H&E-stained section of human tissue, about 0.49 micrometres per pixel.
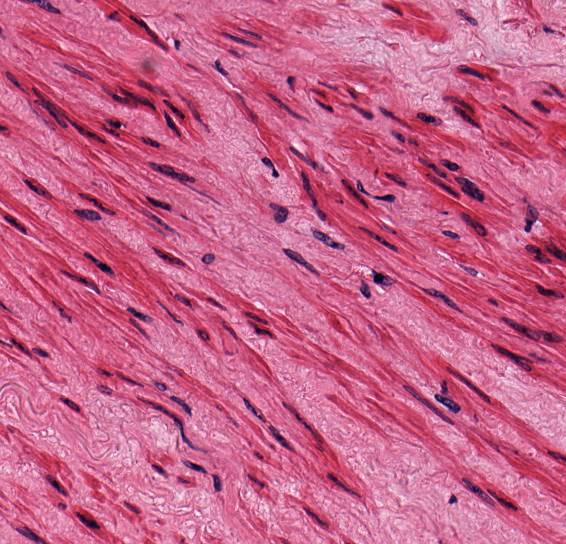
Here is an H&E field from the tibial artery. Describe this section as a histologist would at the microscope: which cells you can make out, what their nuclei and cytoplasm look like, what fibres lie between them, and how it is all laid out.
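Let me see: elongated cells and fibres run parallel across the whole field, sloping from upper left to lower right. Their dark purple nuclei are elongated and follow the fibres; some are wavy or bent. These spindle cells have bright red, eosinophilic cytoplasm in long strands.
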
